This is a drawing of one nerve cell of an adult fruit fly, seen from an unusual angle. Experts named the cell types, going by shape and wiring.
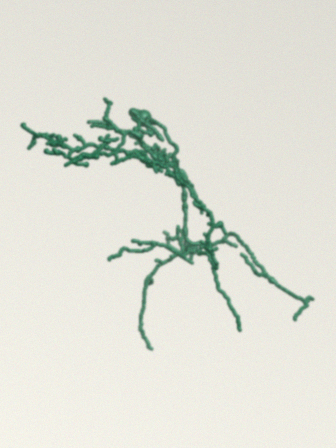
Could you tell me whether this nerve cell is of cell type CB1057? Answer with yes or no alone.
yes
